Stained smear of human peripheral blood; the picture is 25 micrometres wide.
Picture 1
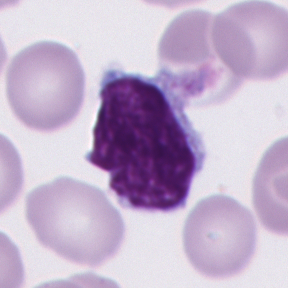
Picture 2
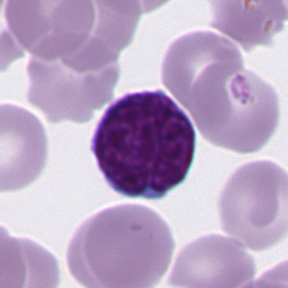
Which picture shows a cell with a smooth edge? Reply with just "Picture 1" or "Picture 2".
Picture 2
